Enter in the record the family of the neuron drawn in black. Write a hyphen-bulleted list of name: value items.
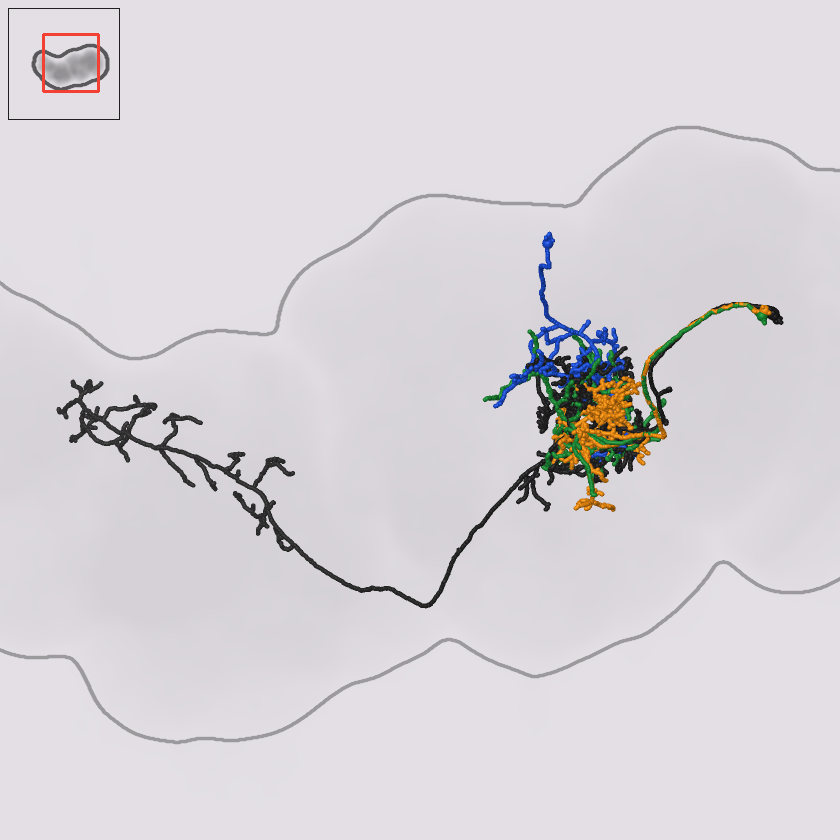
- family: hemilineage WEDd1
